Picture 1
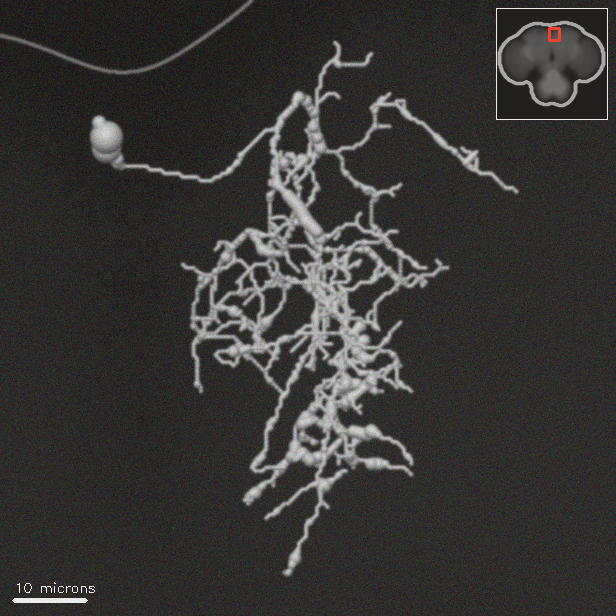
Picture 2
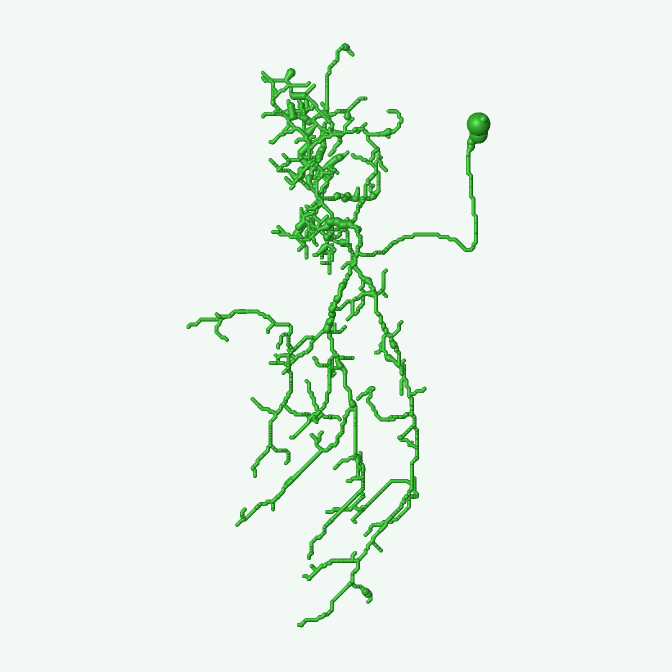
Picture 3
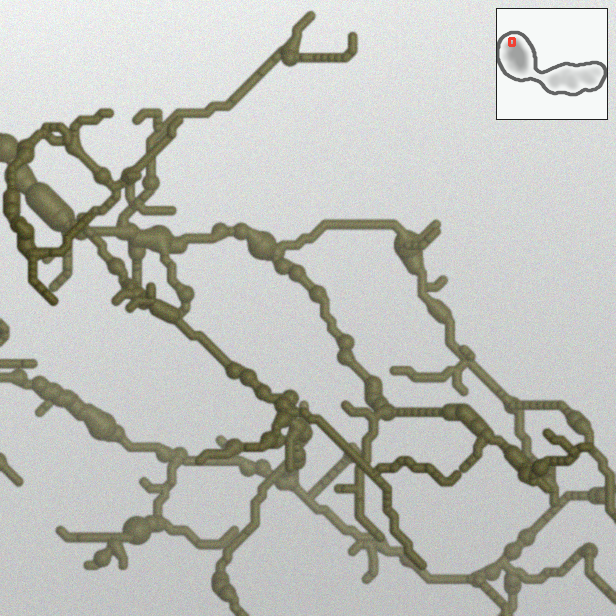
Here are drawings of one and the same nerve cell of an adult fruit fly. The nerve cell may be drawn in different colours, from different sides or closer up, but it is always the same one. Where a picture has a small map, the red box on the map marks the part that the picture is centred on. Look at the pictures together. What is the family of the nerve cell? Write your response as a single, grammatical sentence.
It is hemilineage SMPad3 which is the family of the nerve cell.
